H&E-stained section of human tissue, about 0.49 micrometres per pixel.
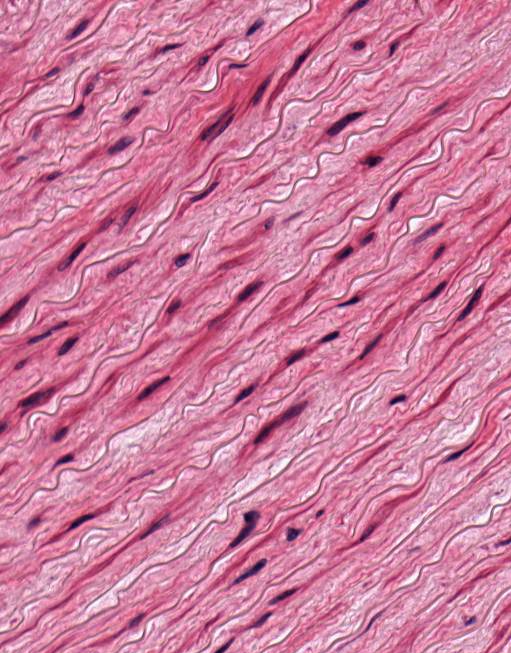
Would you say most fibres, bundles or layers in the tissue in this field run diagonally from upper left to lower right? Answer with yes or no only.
No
